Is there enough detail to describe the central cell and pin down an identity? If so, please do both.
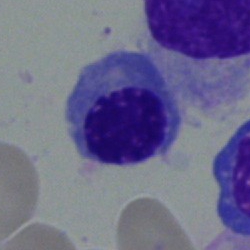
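Roughly round outline, border slightly irregular. Nucleus toward lower part of cell; wider band of cytoplasm above it. Cytoplasm blue, no visible granules. Identification: erythroblast.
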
